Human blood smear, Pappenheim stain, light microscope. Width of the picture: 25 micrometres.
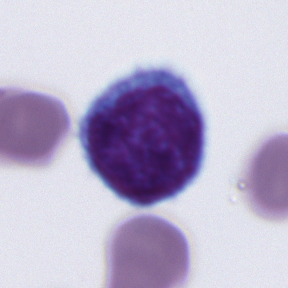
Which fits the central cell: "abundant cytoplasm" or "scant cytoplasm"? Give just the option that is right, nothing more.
Scant cytoplasm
